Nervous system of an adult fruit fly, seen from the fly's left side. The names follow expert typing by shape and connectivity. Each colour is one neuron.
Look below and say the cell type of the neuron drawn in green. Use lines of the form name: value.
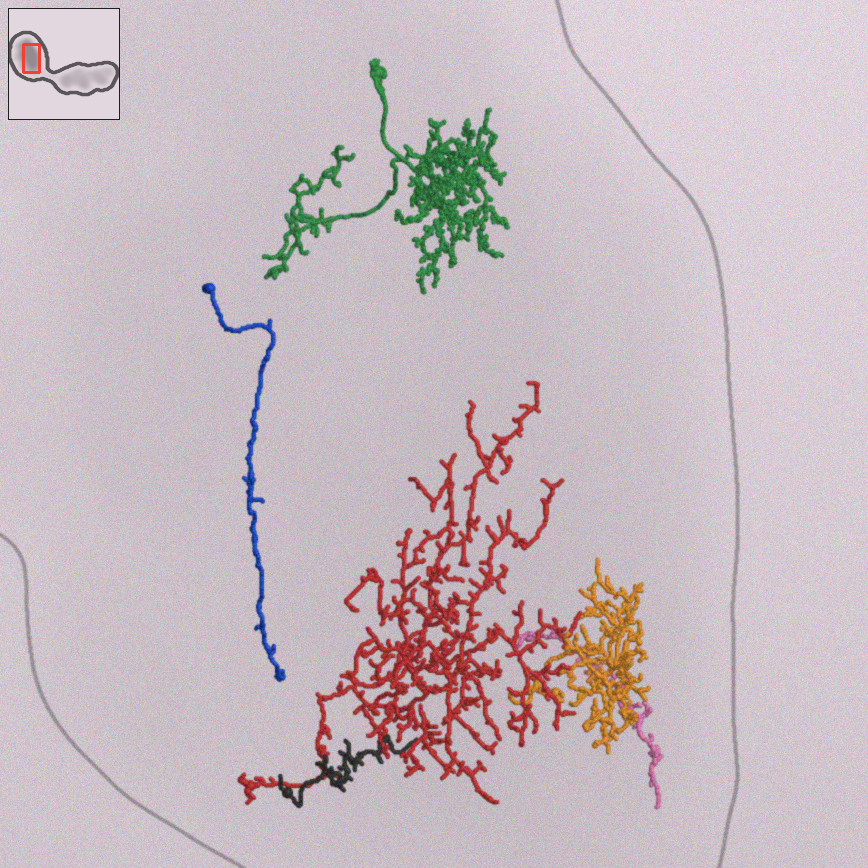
cell type: Lawf1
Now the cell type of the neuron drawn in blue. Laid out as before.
cell type: Dm3c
